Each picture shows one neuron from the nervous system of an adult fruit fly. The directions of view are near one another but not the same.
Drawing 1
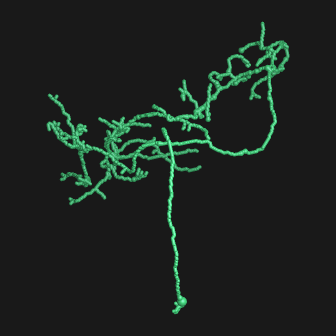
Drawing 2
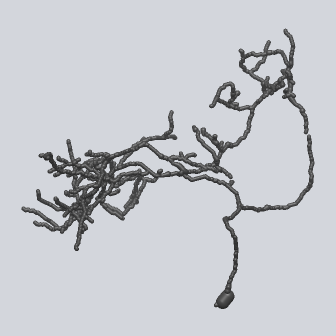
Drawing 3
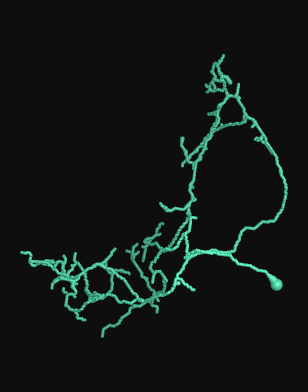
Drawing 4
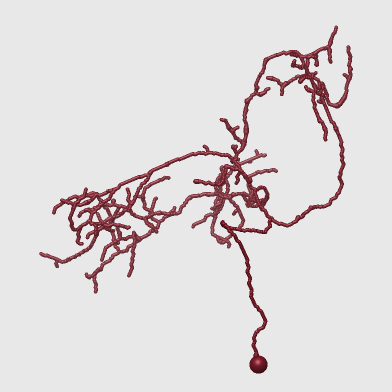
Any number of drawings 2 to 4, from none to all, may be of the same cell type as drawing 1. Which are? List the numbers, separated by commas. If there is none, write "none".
2, 3, 4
